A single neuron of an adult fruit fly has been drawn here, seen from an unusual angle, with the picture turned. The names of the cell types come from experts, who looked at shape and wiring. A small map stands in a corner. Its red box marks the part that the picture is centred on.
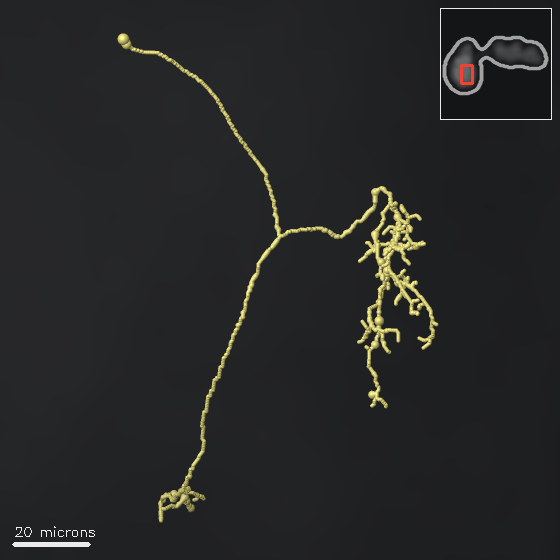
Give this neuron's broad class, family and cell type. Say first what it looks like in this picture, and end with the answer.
Its cell body lies at the upper left of the picture. From top to bottom in the picture it spans about 130 microns. This is a visual projection neuron. Its family is LC. Its cell type is LC24.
